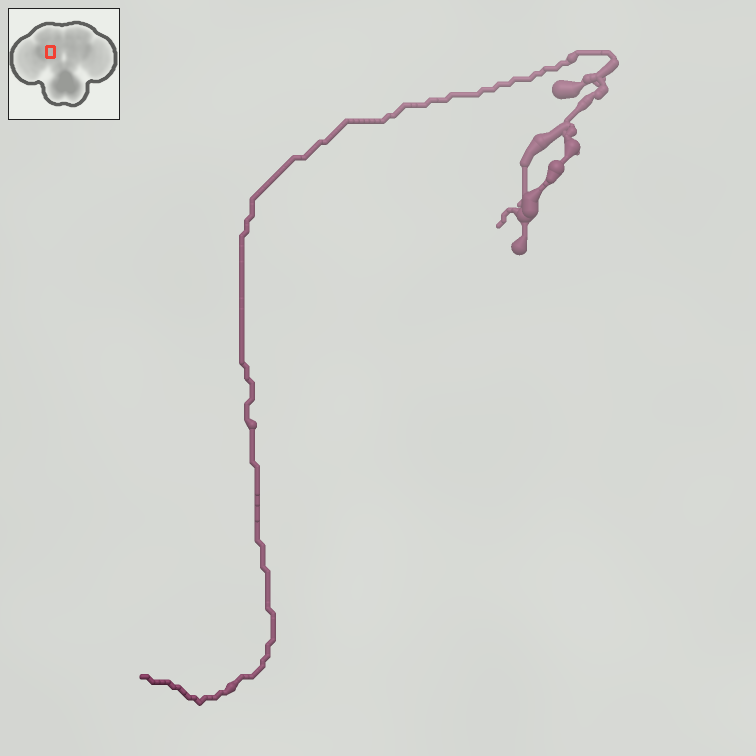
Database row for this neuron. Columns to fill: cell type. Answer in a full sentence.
The cell type is ORN_DL4.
